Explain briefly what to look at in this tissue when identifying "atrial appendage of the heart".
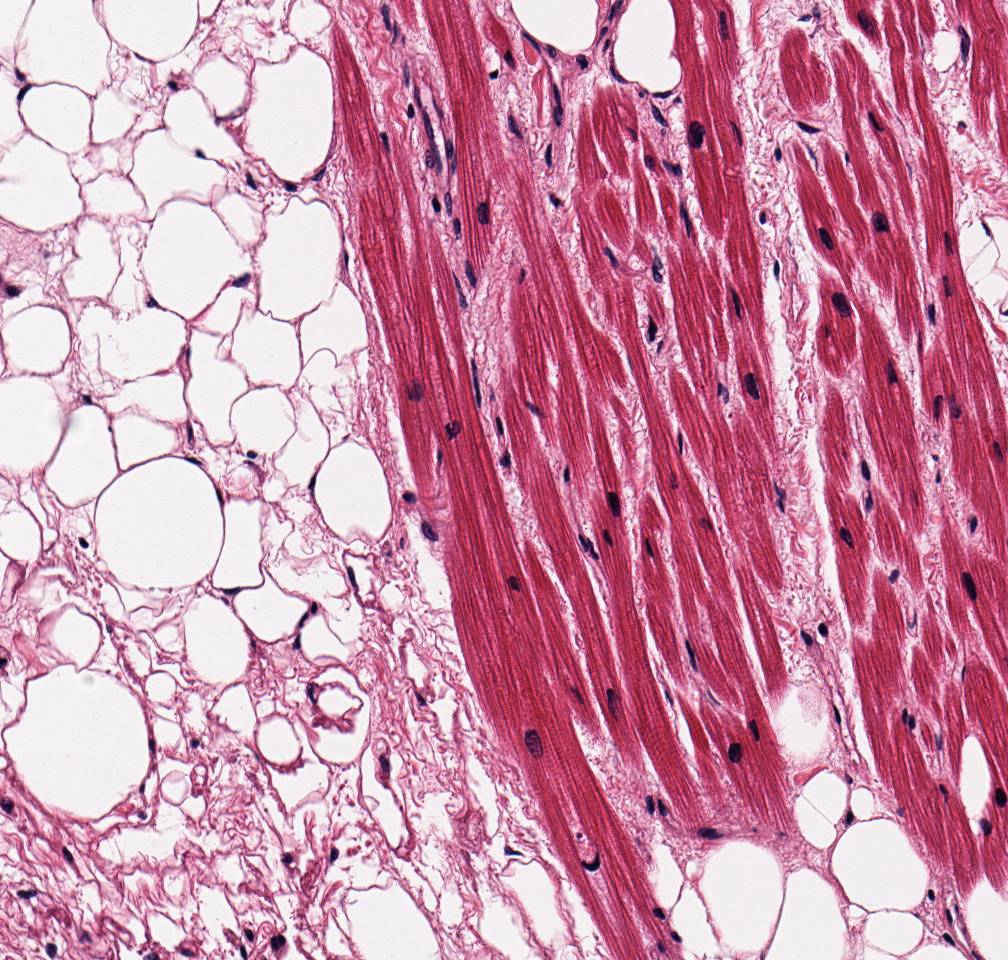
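This is atrial appendage of the heart, and what fits it is the muscle filling the right two thirds of the field.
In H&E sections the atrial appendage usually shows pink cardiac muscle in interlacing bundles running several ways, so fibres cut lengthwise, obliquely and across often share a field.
The fibres here branch and join neighbouring fibres. Fat tissue takes the left third, its adipocytes large empty spaces with thin pink rims and flattened nuclei at the edge, and small groups of them lie among the fibres along the bottom right edge.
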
